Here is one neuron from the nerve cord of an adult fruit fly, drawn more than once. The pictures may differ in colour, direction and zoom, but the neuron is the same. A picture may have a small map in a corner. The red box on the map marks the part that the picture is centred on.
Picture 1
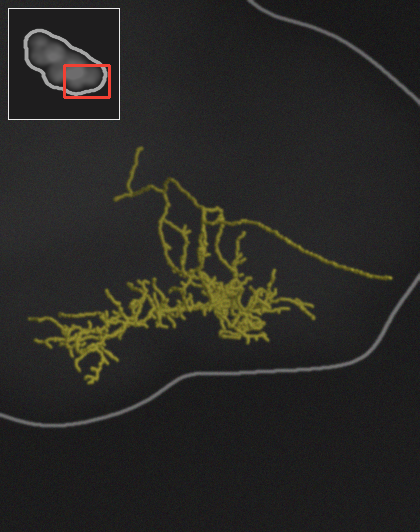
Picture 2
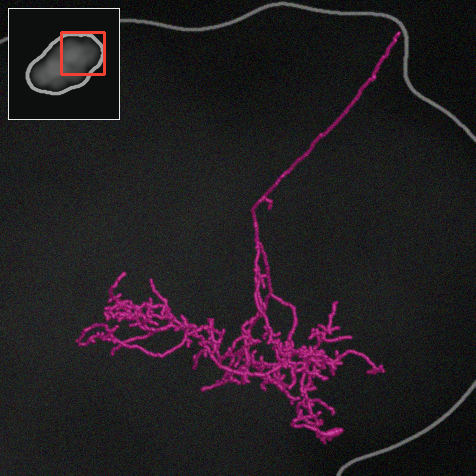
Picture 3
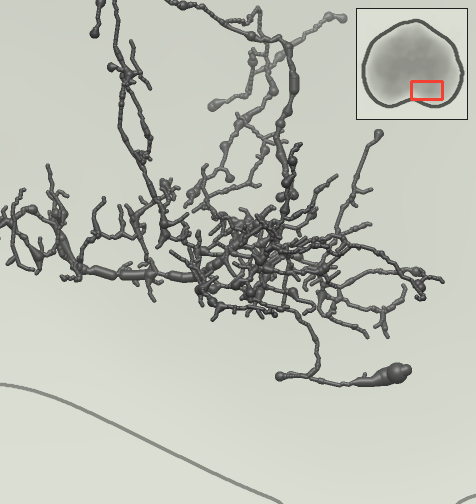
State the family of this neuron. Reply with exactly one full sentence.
It is to family hemilineage 01B that the neuron is assigned.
